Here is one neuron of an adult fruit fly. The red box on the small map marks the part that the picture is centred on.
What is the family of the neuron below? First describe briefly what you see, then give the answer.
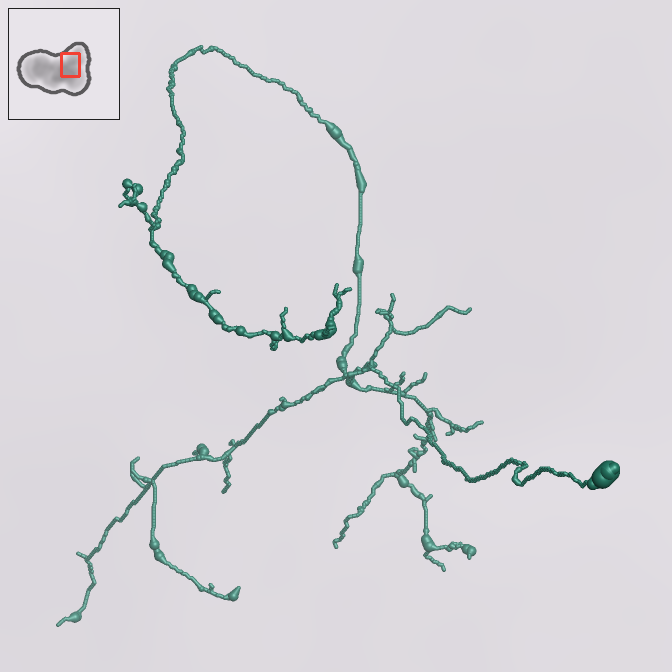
The picture shows dozens of branch ends. As drawn here it is about as wide as it is tall. This is a nerve-cord intrinsic neuron. The family is hemilineage 02A.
